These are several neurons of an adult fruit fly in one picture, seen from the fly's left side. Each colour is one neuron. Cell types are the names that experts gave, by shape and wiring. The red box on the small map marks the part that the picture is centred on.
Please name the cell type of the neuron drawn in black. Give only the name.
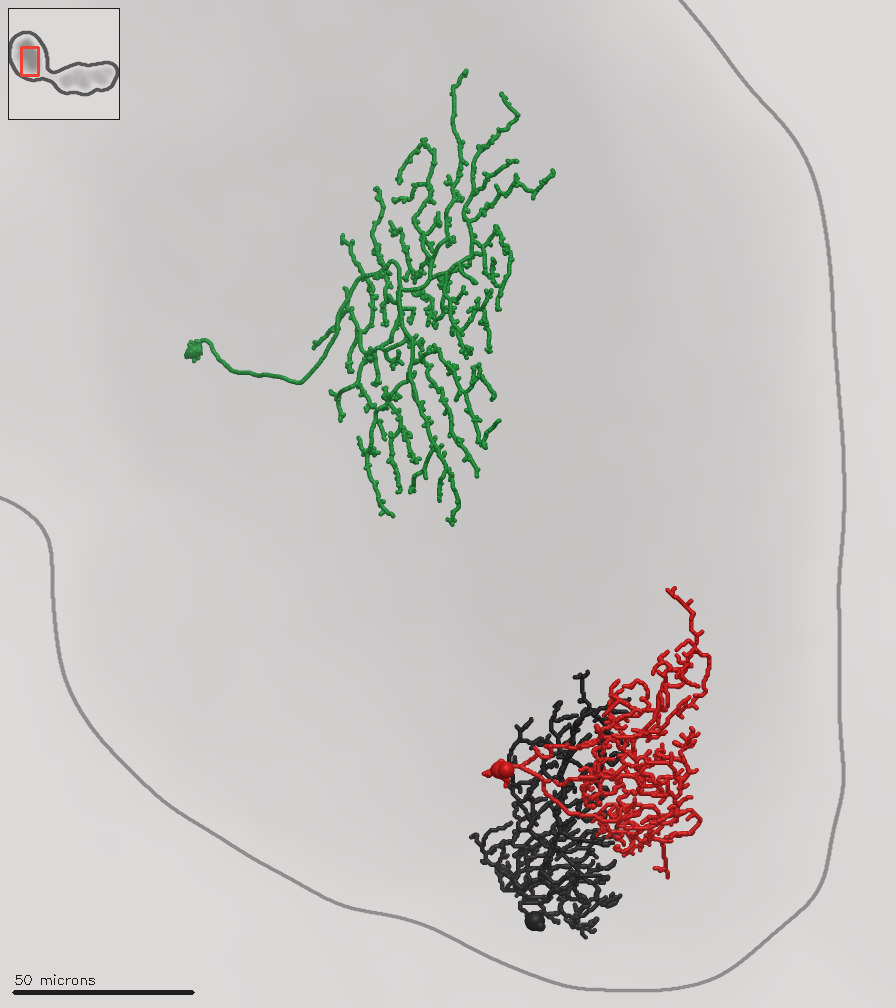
Dm6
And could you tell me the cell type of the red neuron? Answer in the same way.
Dm1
